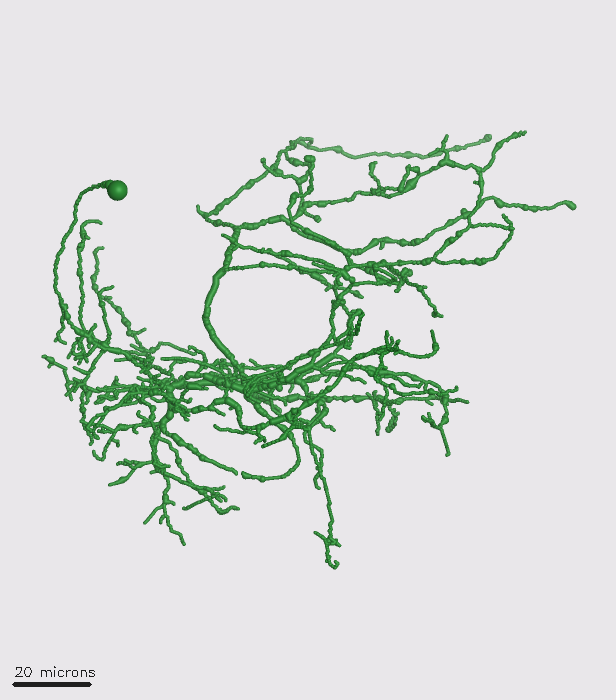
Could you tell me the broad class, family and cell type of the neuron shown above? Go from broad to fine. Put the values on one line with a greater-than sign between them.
nerve-cord intrinsic neuron > hemilineage 17A > IN17A030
